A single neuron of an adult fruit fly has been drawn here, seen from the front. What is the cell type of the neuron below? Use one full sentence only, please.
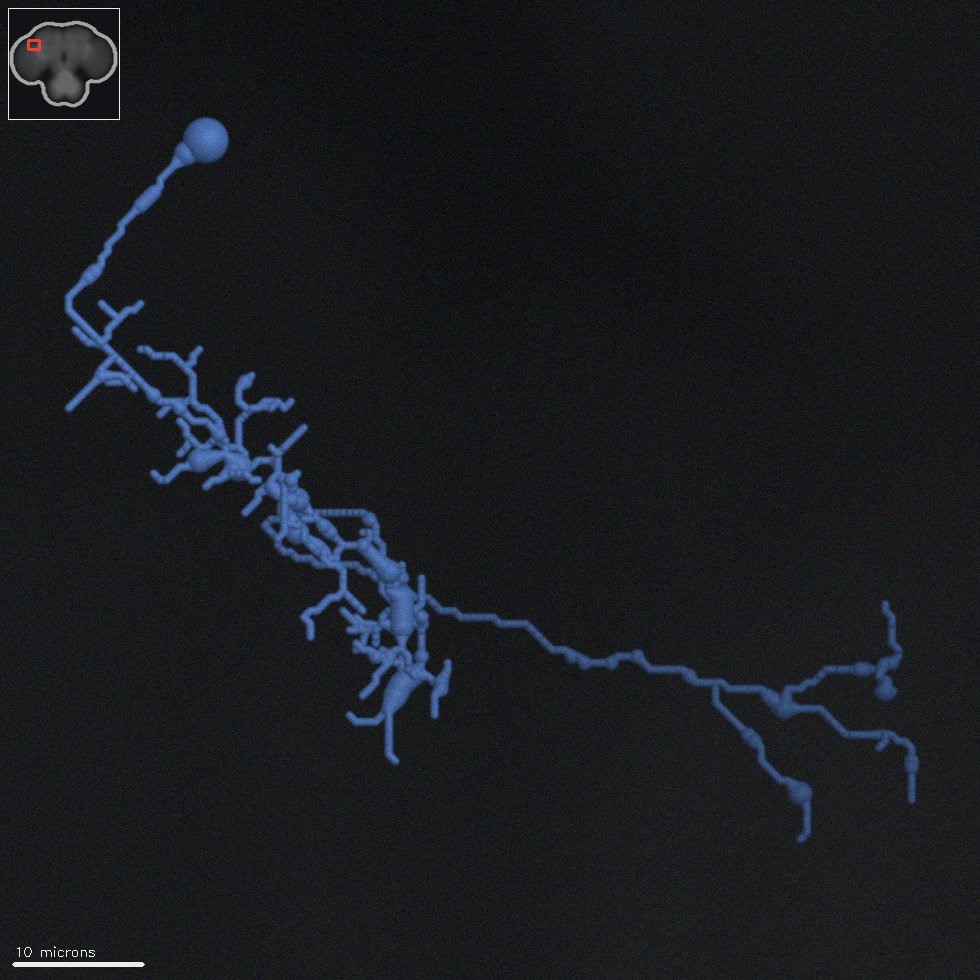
It is as TmY18 that this neuron is typed.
